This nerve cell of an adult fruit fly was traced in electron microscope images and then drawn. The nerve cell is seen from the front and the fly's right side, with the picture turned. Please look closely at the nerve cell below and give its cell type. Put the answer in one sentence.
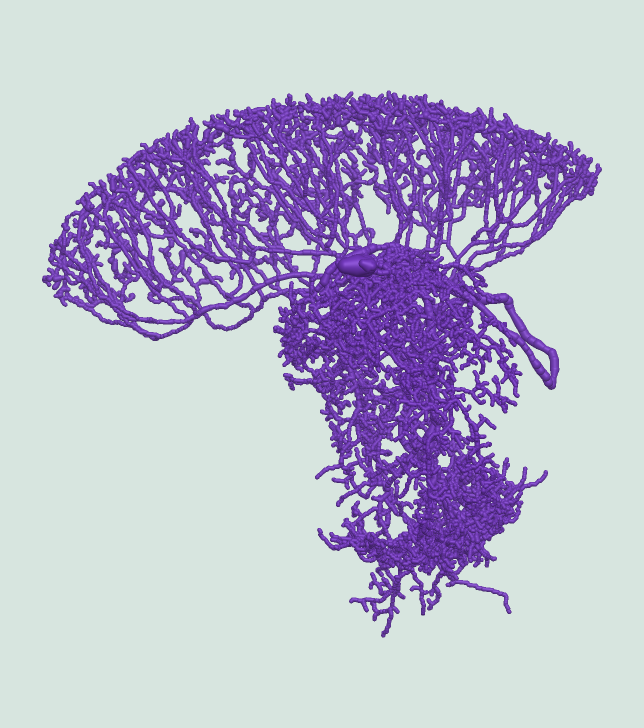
The cell type is LT56.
